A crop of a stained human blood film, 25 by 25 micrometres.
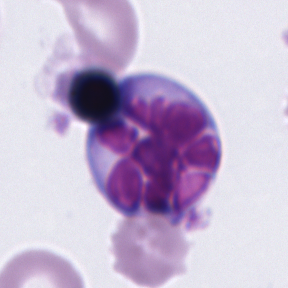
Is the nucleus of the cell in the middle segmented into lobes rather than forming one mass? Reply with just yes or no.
Yes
